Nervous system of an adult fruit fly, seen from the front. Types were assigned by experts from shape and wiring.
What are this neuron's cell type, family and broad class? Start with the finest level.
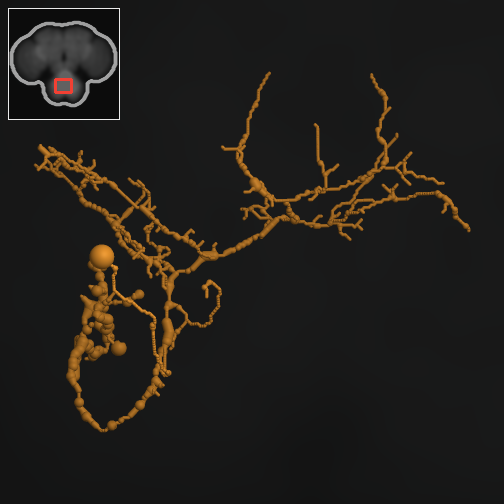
IN09A054; hemilineage 09A; nerve-cord intrinsic neuron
